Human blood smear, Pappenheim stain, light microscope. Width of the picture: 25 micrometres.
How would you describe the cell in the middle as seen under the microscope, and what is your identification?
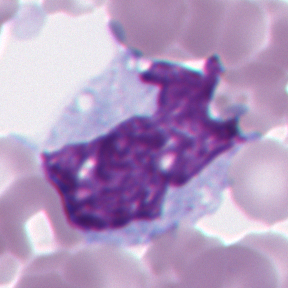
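So the nucleus takes up most of this cell, and along its upper right edge it has sharp, angular points. The cytoplasm around it is pale greyish blue, with a small round clear spot sitting to the upper left of the nucleus. That's a monocyte.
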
